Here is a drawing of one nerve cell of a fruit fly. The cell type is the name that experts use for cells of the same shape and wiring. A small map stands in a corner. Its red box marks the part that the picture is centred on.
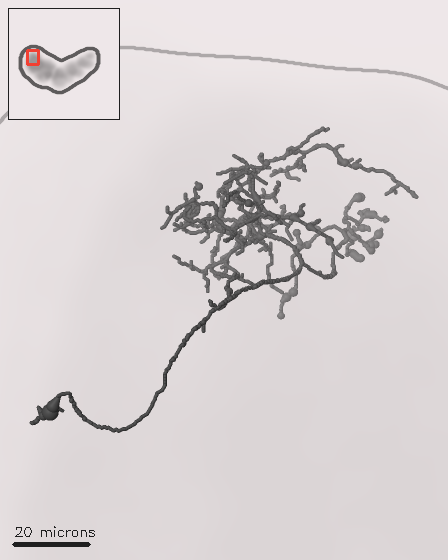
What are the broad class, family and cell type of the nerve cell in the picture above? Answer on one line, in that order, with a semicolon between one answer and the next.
central-brain intrinsic neuron; hemilineage SLPal3_and_SLPal4_dorsal; CB1174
